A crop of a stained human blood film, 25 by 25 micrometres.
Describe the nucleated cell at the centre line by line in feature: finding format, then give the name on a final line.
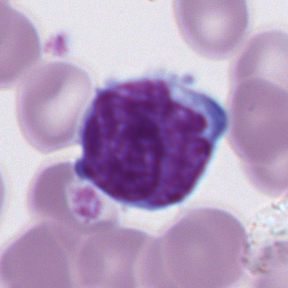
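Cytoplasm: a narrow rim, widest at the upper right of the cell
Granules: none seen in the cytoplasm
Nuclear size: about 12 micrometres across
Nuclear share of cell area: about 80%
Nuclear outline: irregular, with folds and indentations
Nucleolus: none distinct
Identification: typical lymphocyte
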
